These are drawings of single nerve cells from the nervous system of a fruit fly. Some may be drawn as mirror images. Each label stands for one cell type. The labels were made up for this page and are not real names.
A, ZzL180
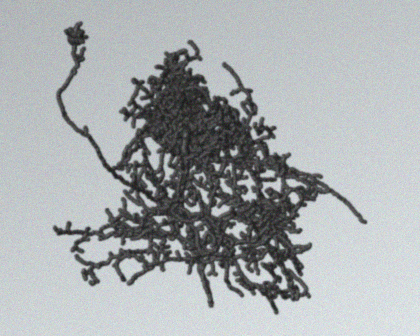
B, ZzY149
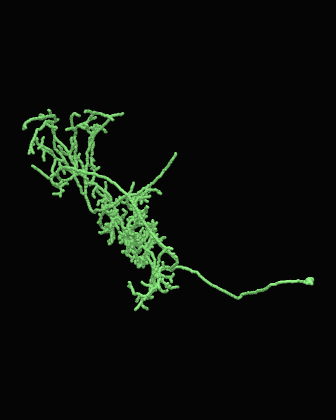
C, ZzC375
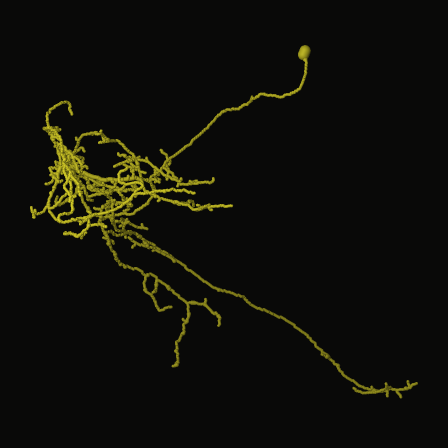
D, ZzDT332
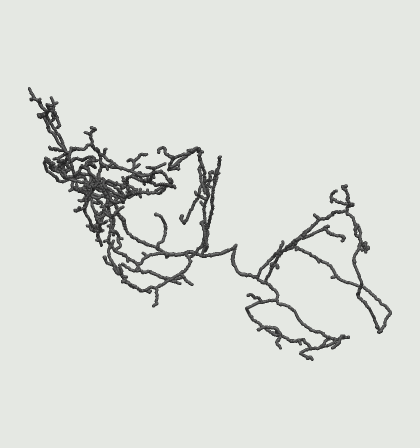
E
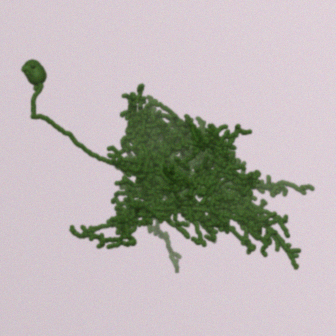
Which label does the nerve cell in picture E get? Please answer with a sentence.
It belongs to ZzL180.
